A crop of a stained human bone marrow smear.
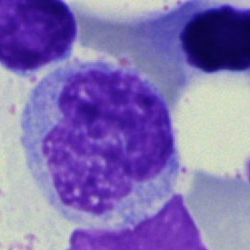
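Monocyte: the outline is roughly round and smooth, and the nucleus fills most of the cell. The cytoplasm is pale grey-blue, its rim widest on the left side.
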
